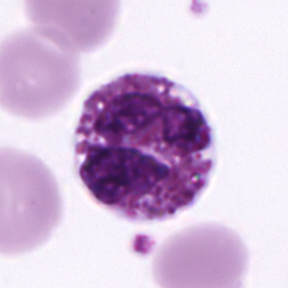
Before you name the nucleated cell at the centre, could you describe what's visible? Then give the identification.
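Round in outline, the cell has a smooth edge. Its nucleus has two lobes, one lying above the other, with a pale band of cytoplasm running between them. No nucleoli can be seen in the nucleus. The cell is an eosinophil.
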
